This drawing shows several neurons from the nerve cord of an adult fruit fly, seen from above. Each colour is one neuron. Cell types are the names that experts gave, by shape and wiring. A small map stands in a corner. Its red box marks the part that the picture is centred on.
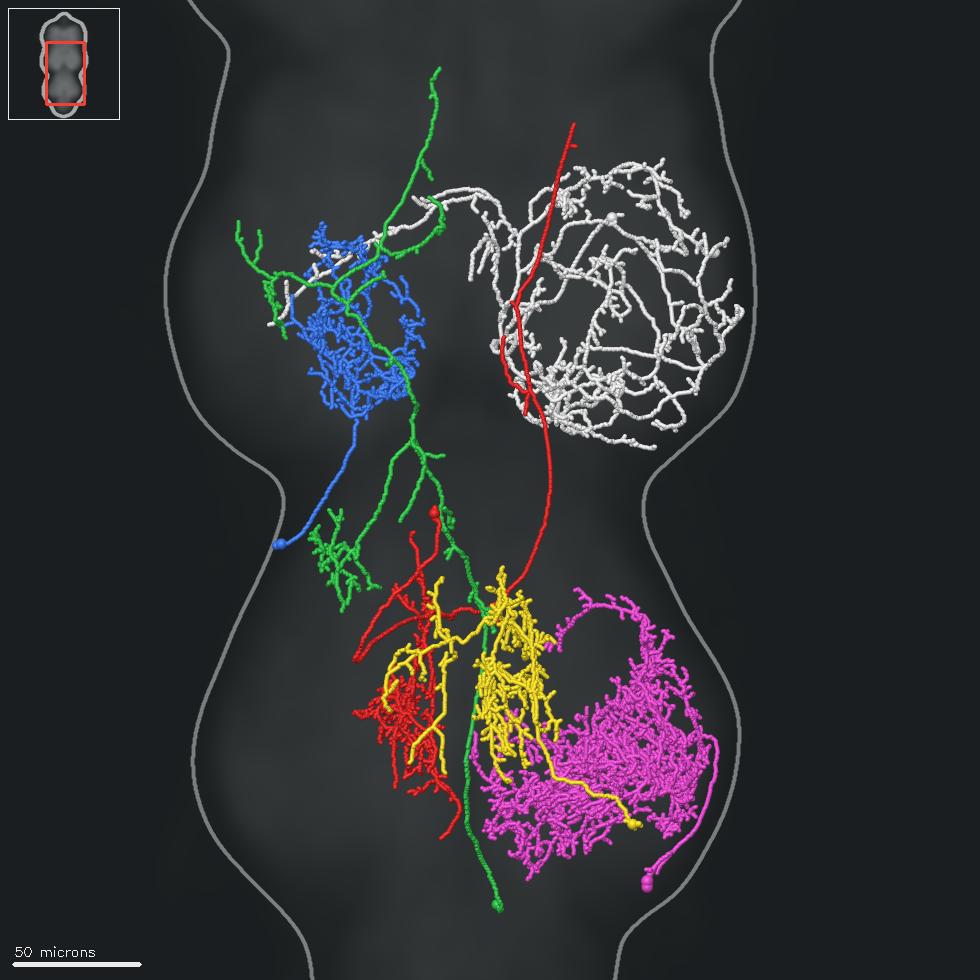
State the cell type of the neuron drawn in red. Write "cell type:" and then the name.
cell type: IN23B084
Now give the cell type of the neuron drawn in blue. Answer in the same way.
cell type: IN01B029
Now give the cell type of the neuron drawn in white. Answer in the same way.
cell type: IN04B035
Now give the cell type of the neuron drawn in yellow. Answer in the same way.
cell type: IN06A106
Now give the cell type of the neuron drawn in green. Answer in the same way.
cell type: IN06B083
